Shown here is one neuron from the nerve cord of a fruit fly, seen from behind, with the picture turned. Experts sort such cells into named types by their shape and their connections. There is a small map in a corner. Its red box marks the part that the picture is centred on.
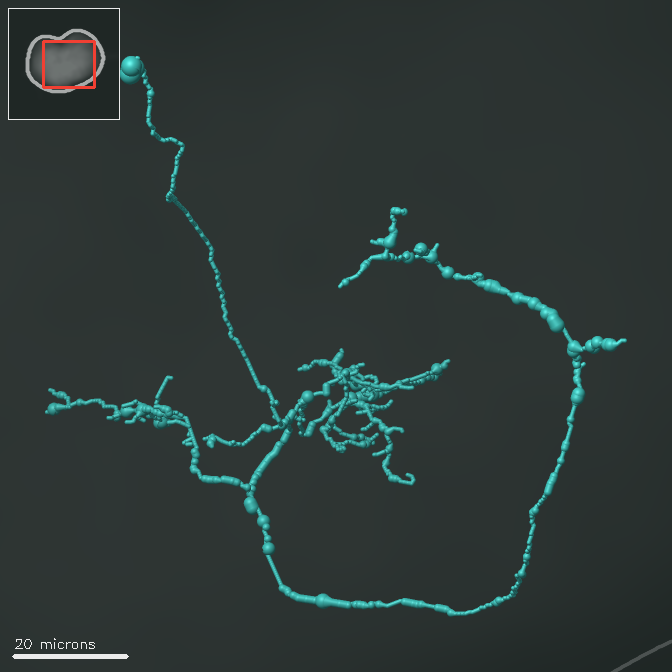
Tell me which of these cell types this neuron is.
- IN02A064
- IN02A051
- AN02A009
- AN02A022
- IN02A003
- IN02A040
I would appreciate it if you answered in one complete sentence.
The type assigned to this neuron is IN02A051.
